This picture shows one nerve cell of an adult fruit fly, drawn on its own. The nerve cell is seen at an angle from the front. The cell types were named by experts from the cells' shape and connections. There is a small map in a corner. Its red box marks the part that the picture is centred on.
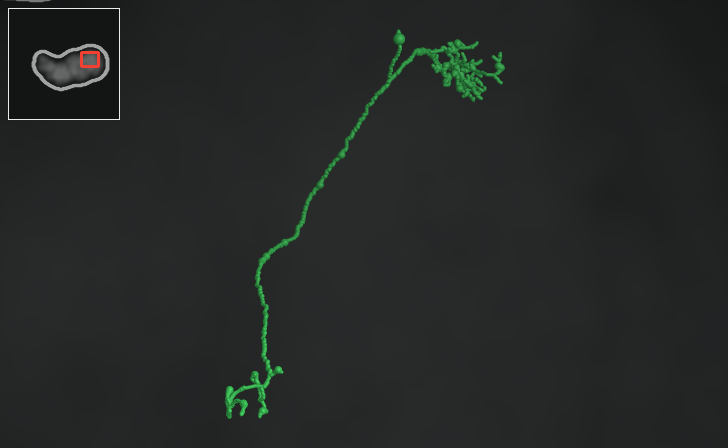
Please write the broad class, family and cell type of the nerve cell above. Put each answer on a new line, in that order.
visual projection neuron
LPC
LPC1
